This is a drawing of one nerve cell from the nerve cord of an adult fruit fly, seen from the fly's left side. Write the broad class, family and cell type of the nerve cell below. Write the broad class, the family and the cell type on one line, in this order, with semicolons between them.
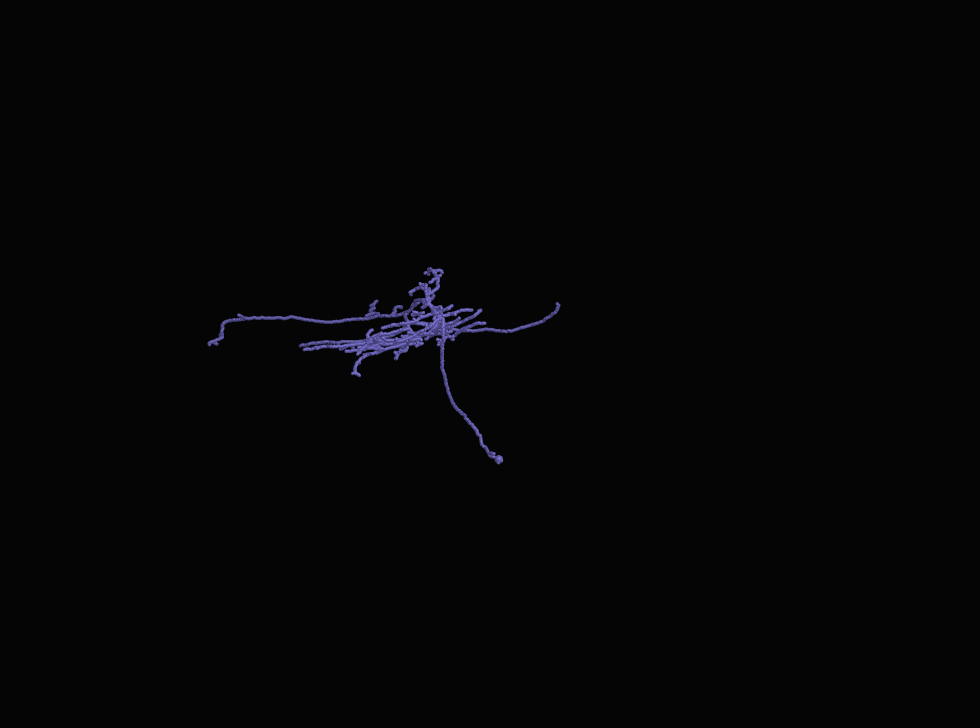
nerve-cord intrinsic neuron; hemilineage 06A; IN06A116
